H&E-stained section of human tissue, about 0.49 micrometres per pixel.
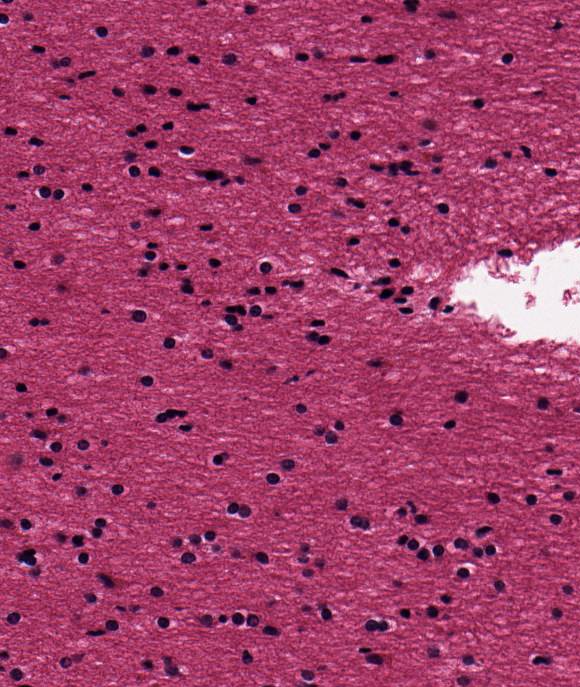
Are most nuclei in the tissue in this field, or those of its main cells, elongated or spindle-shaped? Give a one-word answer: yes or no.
No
